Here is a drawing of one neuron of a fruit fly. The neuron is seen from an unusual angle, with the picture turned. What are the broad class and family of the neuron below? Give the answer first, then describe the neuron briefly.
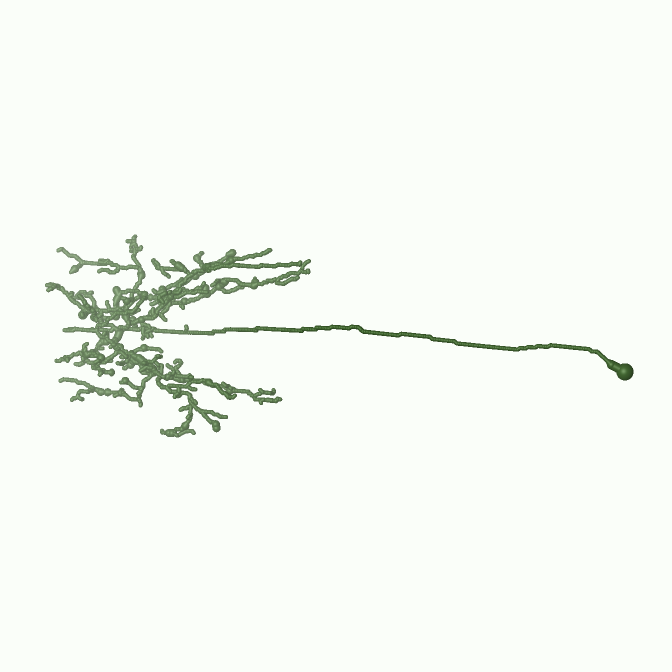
Its broad class is nerve-cord intrinsic neuron. Its family is hemilineage 00A. Its cell body lies on the right of the picture. Dozens of branch ends can be seen.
